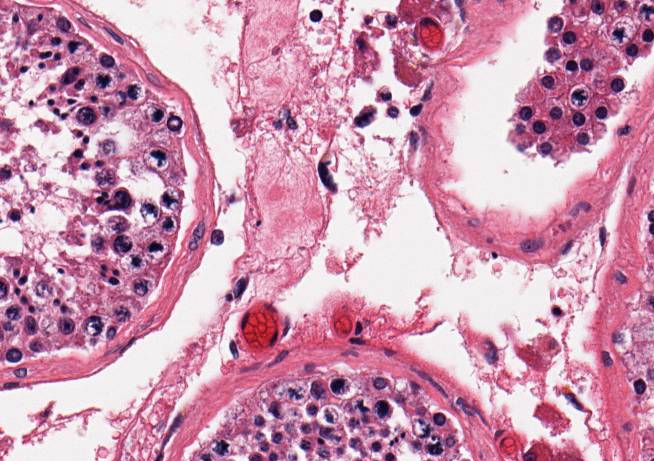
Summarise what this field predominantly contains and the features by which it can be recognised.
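This field mainly shows seminiferous tubule. The tubules are filled with many round cells with dark, round nuclei.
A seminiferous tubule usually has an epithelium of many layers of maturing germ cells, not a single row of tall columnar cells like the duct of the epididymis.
Vessels full of red blood cells lie in the interstitium at top centre and lower centre-left.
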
